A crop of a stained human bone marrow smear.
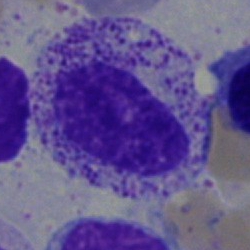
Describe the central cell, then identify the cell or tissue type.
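A slightly ragged edge borders the roughly round cell. Its chromatin is fairly fine, showing a few paler patches instead of dense dark clumps. Numerous purple granules are scattered throughout the cytoplasm, which is pale grey-blue between them. The cell is a myelocyte.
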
